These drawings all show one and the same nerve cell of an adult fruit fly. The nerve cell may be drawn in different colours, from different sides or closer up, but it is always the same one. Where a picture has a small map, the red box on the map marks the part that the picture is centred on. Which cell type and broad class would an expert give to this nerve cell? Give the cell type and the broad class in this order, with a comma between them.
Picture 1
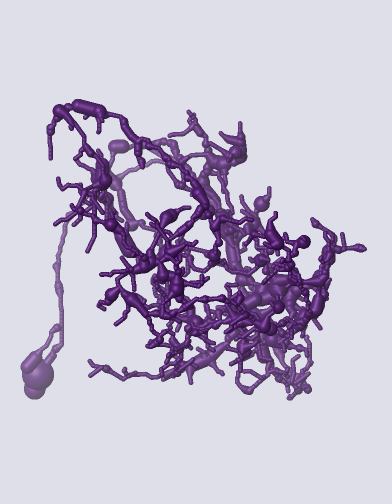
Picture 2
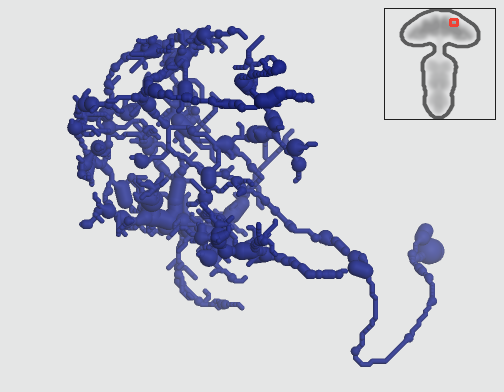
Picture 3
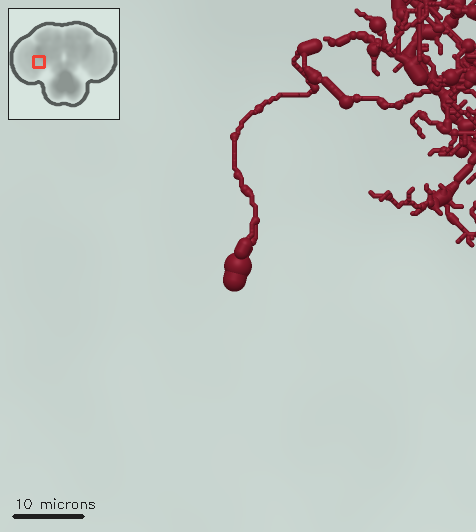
AVLP377, central-brain intrinsic neuron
